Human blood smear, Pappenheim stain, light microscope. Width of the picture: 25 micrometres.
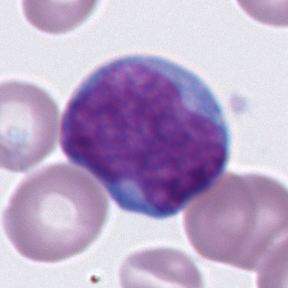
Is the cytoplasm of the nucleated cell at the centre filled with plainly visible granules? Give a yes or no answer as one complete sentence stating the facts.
No, no granules can be seen in the cytoplasm of this cell.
